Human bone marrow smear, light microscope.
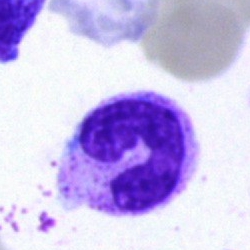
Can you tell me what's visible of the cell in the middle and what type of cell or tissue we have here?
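Deeply indented, the nucleus takes a curved horseshoe shape, and the indentation opens toward the lower left of the cell. Its chromatin is dark purple and coarsely clumped. No nucleolus is visible in the nucleus. The cell is a band neutrophil.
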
